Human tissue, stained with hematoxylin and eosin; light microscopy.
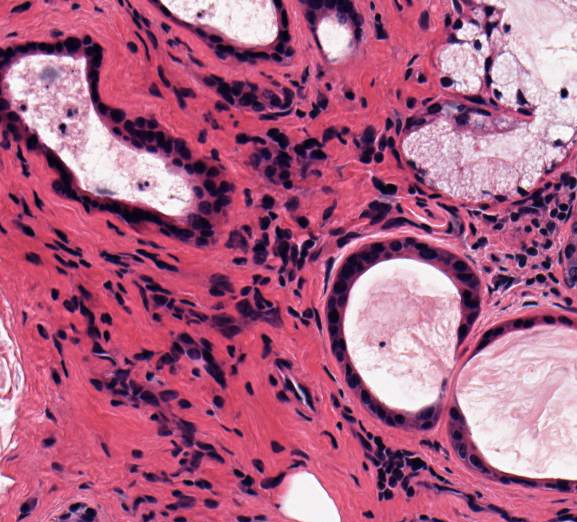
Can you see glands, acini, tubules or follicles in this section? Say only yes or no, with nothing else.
Yes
